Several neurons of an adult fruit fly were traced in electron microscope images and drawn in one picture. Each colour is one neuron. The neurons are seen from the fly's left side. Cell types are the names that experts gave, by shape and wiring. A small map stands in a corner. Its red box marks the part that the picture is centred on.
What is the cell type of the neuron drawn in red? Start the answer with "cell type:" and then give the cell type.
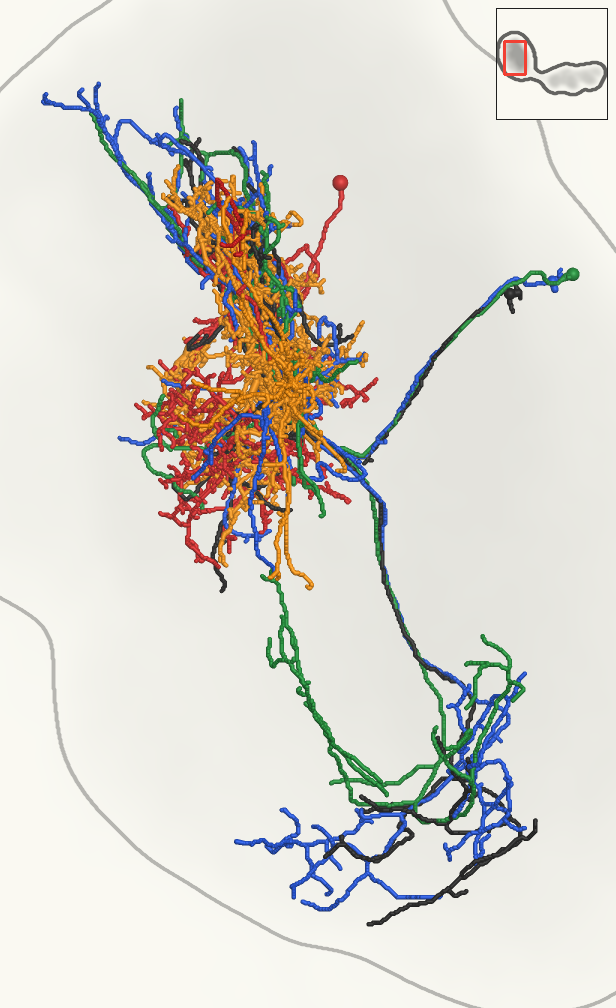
cell type: AVLP734m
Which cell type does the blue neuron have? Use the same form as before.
cell type: PVLP203m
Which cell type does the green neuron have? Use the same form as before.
cell type: SCL001m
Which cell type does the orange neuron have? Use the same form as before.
cell type: AVLP712m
